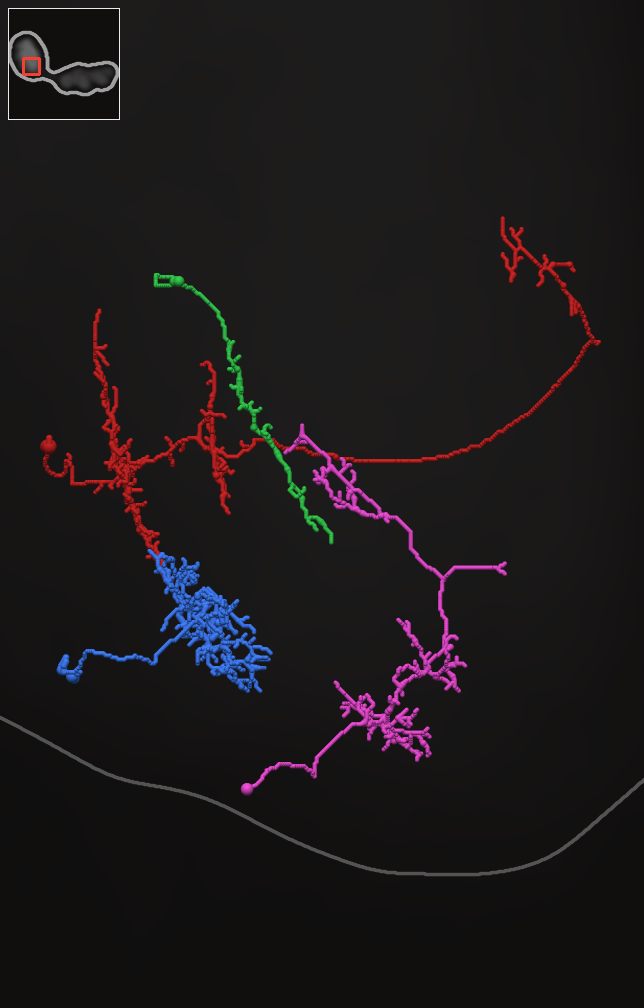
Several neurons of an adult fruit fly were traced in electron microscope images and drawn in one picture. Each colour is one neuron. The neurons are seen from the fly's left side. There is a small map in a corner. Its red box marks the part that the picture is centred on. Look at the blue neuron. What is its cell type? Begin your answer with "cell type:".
cell type: Dm12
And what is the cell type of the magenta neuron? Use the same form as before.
cell type: TmY13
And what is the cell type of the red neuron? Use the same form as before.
cell type: Tm16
